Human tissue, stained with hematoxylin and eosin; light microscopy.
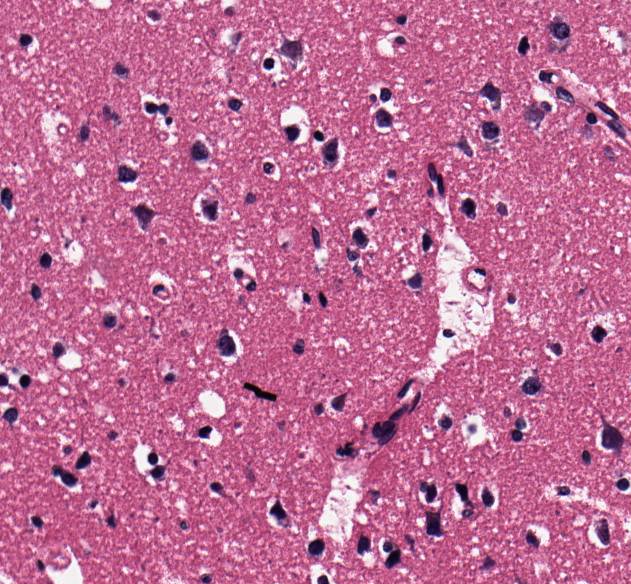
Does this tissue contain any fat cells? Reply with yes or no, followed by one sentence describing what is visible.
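No. No epithelium, glands, tubules or fat cells are present anywhere in the field.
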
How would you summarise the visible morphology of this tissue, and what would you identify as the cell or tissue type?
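A fine-textured pink background peppered with small clear vacuoles fills the field, with cells scattered singly through it. The most numerous cells are small, with dark, round, densely stained nuclei and little visible cytoplasm. Among them lie larger angular cells with a rim of purplish-pink cytoplasm around a rounder nucleus, consistent with neurons. Many cell bodies sit within clear empty halos. The tissue is cerebral cortex.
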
